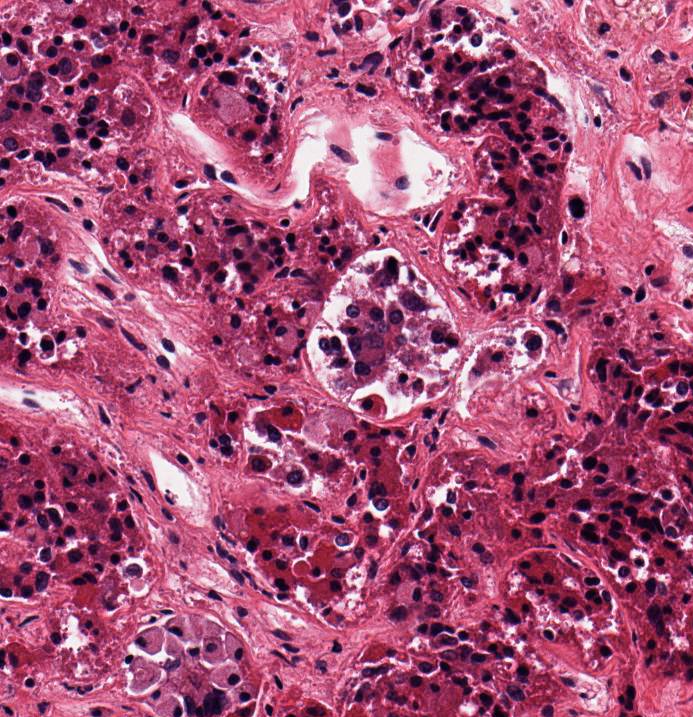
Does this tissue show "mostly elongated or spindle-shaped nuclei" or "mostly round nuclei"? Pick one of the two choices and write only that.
Mostly round nuclei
